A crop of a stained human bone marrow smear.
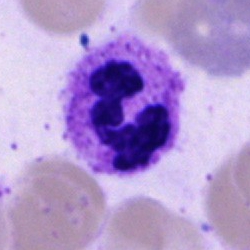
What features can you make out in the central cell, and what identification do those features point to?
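Chromatin dense, dark purple, clumped. Nucleoli not visible. Fine purple granules scattered throughout cytoplasm. No cytoplasmic vacuoles. Segmented neutrophil.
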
